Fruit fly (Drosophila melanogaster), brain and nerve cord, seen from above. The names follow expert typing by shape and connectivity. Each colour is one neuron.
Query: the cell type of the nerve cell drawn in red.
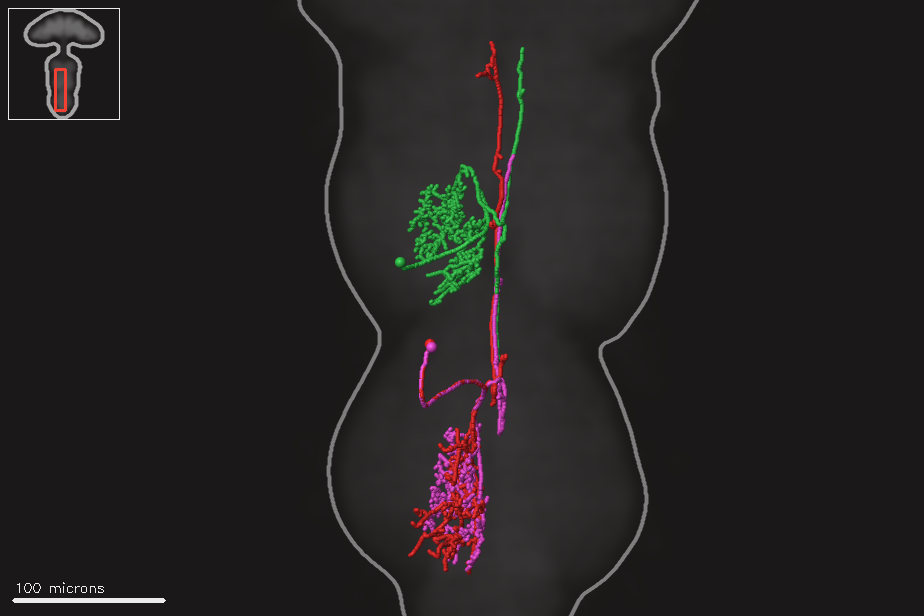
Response: IN23B068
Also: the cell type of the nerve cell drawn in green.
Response: IN23B046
